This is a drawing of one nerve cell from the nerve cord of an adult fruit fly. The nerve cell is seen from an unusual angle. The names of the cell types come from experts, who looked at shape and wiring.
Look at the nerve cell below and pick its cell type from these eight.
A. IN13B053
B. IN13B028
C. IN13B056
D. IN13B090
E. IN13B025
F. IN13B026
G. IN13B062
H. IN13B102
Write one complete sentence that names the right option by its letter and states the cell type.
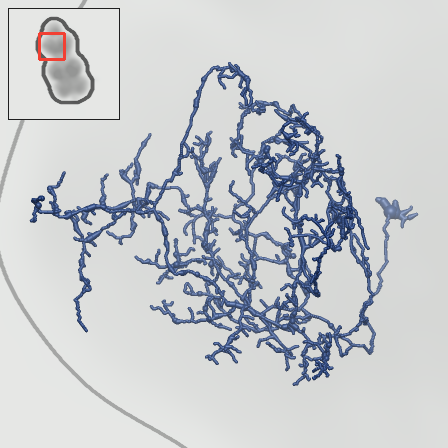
With respect to cell type, the nerve cell is IN13B026, option F.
